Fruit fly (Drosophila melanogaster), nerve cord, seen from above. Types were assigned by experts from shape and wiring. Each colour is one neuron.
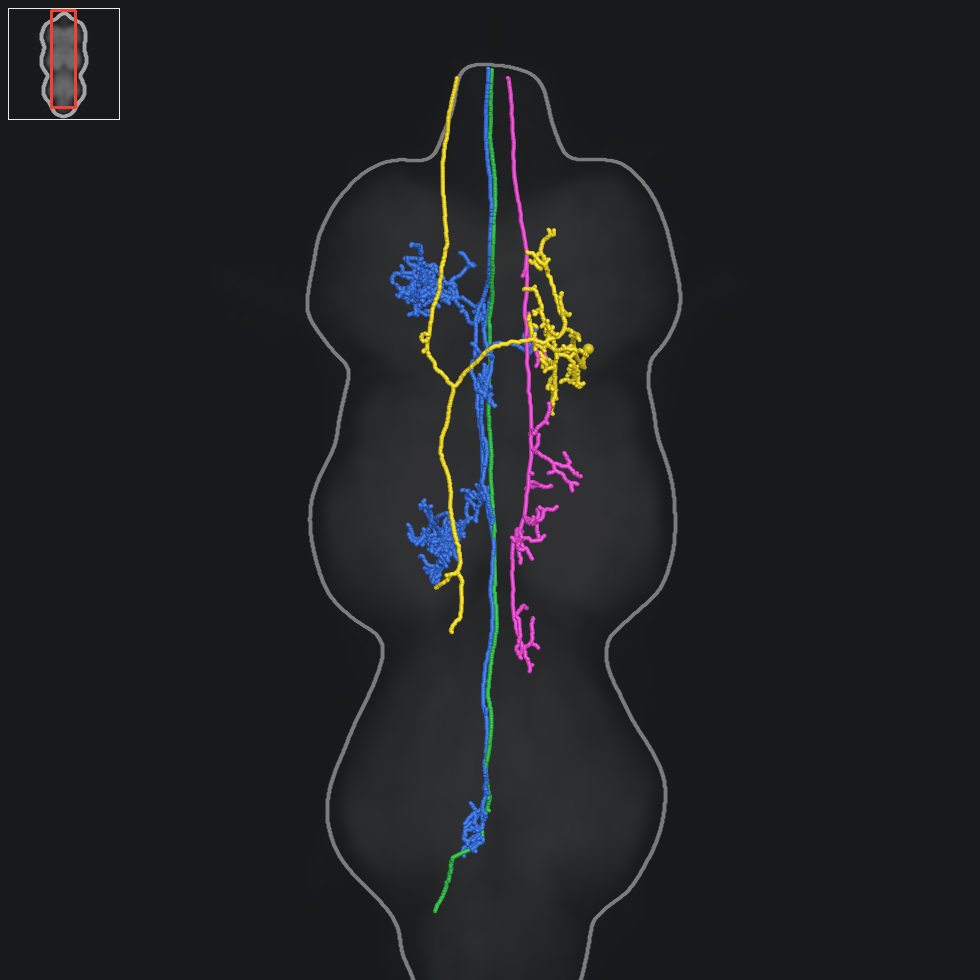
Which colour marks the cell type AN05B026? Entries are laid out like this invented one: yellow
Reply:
blue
